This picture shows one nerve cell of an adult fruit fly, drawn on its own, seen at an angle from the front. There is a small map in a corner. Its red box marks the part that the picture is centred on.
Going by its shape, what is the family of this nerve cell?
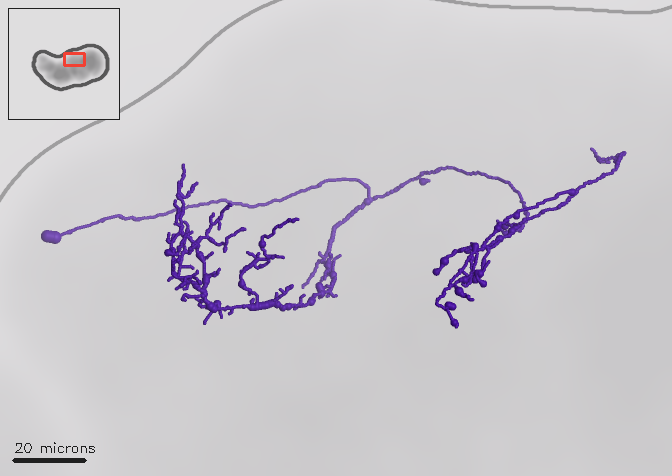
hemilineage DL1_dorsal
